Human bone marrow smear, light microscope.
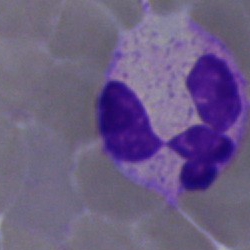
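Segmented neutrophil in a stained bone marrow smear. Its nucleus is divided into at least three separate lobes; notice the thin strand joining the large left lobe to the lobes on the right. The cytoplasm is plentiful and pale lilac, with fine purple granules scattered through it.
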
